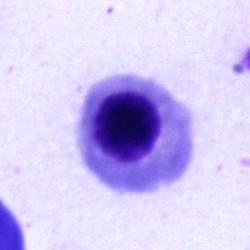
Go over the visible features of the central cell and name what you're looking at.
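This one has a roughly round outline, though the right edge bulges a little and is uneven. The chromatin is dense and very dark purple, with no open, fine pattern to it. A moderate rim of blue-lilac cytoplasm surrounds the nucleus, widest on the right and below, with a paler zone beside the nucleus on its right. It's an erythroblast.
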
